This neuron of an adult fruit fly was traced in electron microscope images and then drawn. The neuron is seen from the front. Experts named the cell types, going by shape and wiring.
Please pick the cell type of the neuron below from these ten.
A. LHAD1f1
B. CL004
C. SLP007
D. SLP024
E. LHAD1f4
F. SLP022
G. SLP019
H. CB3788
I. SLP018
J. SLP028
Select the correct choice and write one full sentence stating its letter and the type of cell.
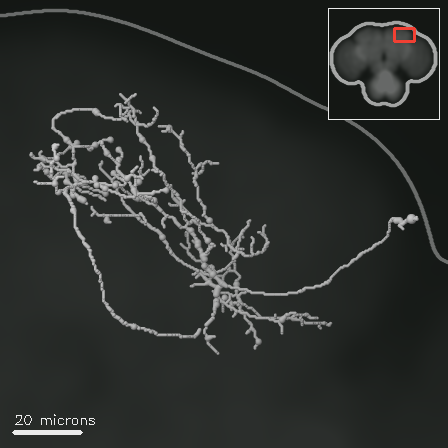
The kind of cell the neuron is, SLP018, is given in option I.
